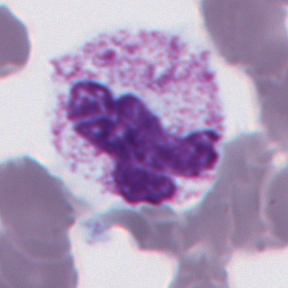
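Segmented neutrophil in a stained smear of human peripheral blood. Checked in turn: the cell outline is roughly round; the nucleus is divided into several irregular lobes joined together, stretching diagonally from upper left to lower right; and no nucleoli are visible within it.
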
